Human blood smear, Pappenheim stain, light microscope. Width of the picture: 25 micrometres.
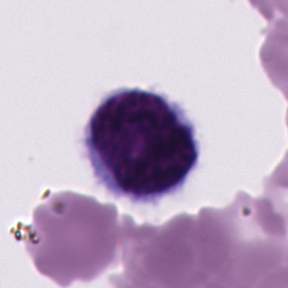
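Hairy cell in a stained blood smear. Notice first that it is roughly round, with a slightly ragged, fuzzy edge. Look closer and you will see fine, short projections fringing its margin. The chromatin stains dark purple, dense and coarsely clumped. Around the nucleus, the cytoplasm is only a narrow rim of pale blue.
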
